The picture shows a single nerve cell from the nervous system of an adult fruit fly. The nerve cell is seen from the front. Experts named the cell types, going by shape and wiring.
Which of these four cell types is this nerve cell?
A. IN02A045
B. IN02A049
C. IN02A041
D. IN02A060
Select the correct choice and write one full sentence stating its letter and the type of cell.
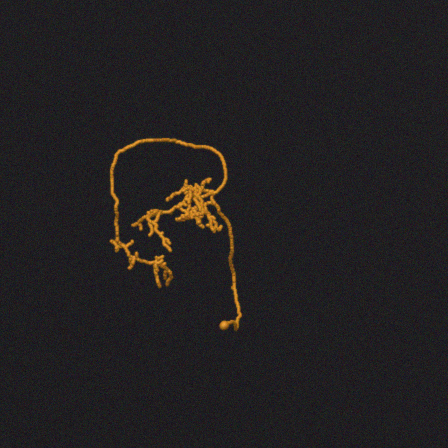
The nerve cell takes the cell type IN02A041, listed as option C.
